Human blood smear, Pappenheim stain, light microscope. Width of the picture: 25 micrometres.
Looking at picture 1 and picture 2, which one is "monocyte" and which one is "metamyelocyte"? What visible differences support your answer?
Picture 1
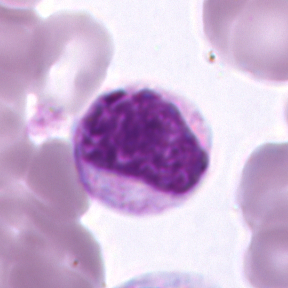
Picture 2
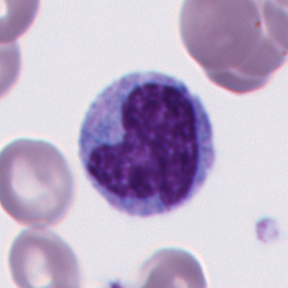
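Picture 1 is the metamyelocyte, and picture 2 is the monocyte. Both cells are about 12 micrometres across, and the one in picture 1 has a round, smooth outline. In picture 1 the nucleus sits off-centre toward the top, measures about 12 by 9 micrometres and fills about 70% of the cell's area, while in picture 2 it's bean-shaped with a notch on its left side, lies off-centre toward the right, is about 10 micrometres across and fills about 60%. The chromatin in picture 1 is dark purple and coarsely clumped, with paler streaks between the clumps.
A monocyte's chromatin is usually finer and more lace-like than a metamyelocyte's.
The cytoplasm differs as well: pale lilac in picture 1, forming a crescent mostly below the nucleus, and pale greyish-blue in picture 2, holding only fine, faint, dust-like granules.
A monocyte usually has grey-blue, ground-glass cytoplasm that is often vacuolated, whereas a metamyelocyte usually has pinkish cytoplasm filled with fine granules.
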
